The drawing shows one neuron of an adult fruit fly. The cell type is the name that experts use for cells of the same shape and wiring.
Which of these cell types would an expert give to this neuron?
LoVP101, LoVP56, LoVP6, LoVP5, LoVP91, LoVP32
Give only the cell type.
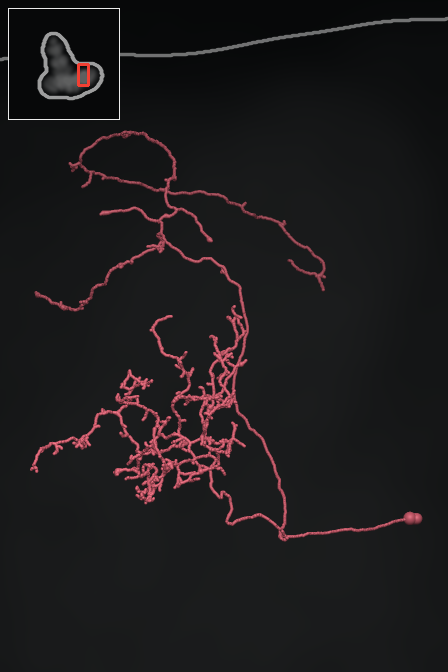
LoVP5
